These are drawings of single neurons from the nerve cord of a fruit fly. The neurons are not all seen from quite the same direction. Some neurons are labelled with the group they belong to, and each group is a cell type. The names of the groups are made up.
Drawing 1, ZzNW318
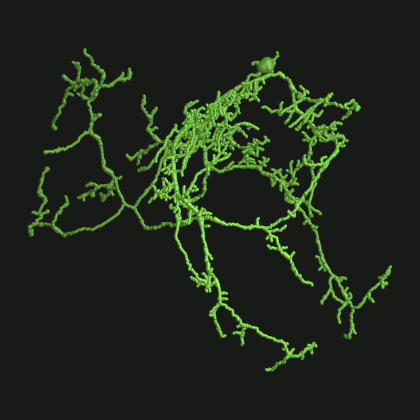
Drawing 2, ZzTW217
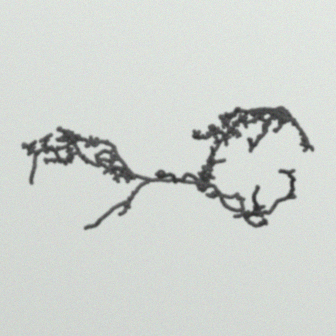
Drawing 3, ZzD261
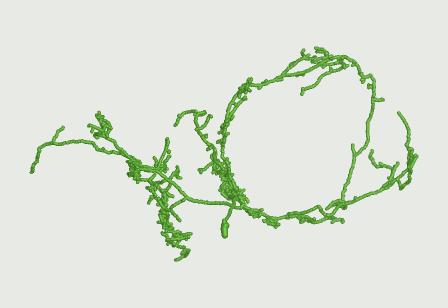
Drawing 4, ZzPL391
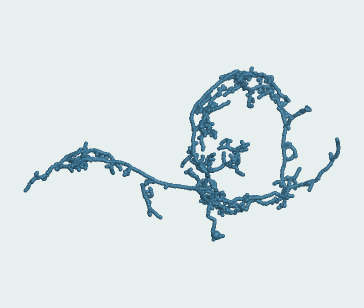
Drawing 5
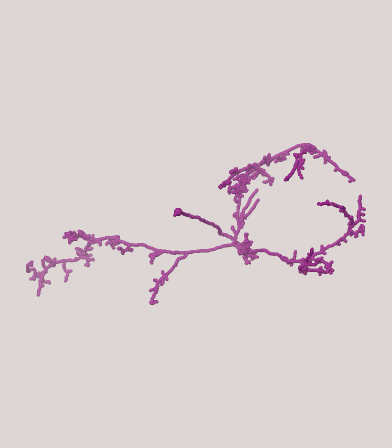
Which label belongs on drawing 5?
ZzTW217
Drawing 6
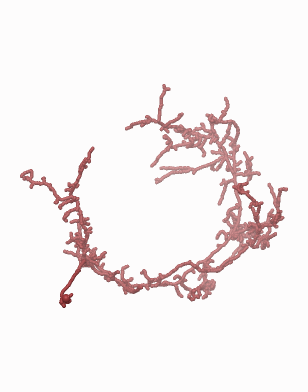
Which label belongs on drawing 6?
ZzD261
